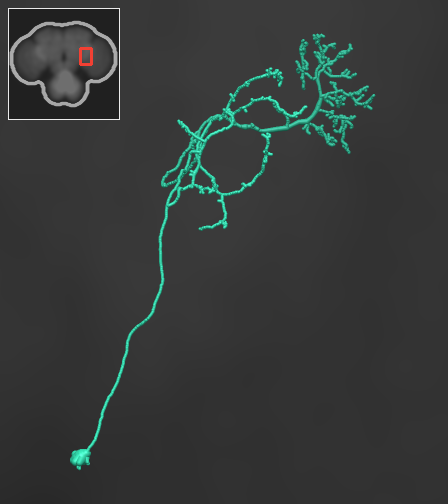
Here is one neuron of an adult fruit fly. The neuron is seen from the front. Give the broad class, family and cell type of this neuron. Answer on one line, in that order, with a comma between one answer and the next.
visual projection neuron, LC, LC12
